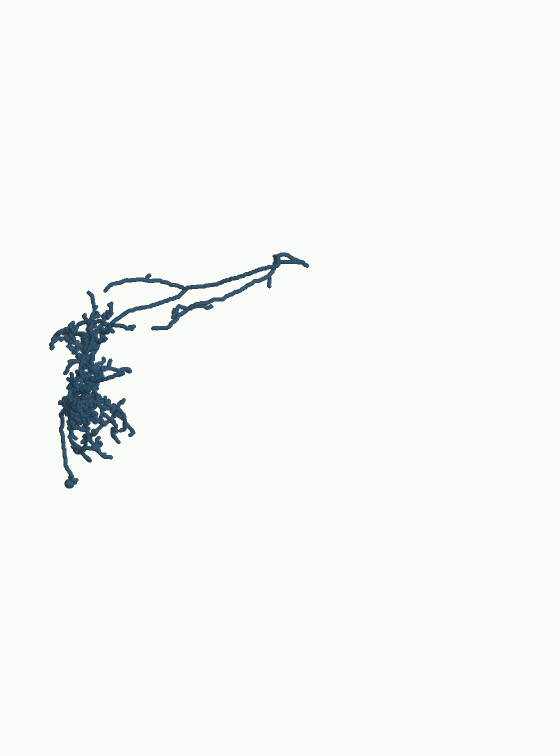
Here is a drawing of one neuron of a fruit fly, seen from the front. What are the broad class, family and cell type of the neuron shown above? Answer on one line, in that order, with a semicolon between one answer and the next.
central-brain intrinsic neuron; hemilineage VLPl&p2_lateral; AVLP115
